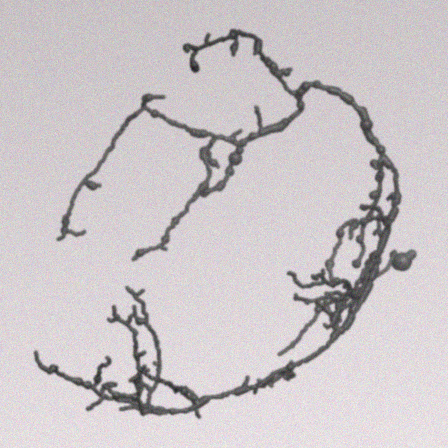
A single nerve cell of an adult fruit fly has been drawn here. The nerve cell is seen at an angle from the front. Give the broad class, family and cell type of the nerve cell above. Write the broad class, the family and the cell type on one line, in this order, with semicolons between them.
nerve-cord intrinsic neuron; hemilineage 13A; IN13A046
